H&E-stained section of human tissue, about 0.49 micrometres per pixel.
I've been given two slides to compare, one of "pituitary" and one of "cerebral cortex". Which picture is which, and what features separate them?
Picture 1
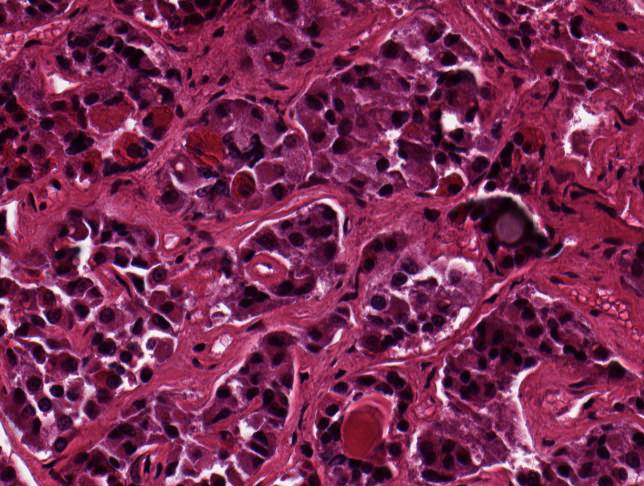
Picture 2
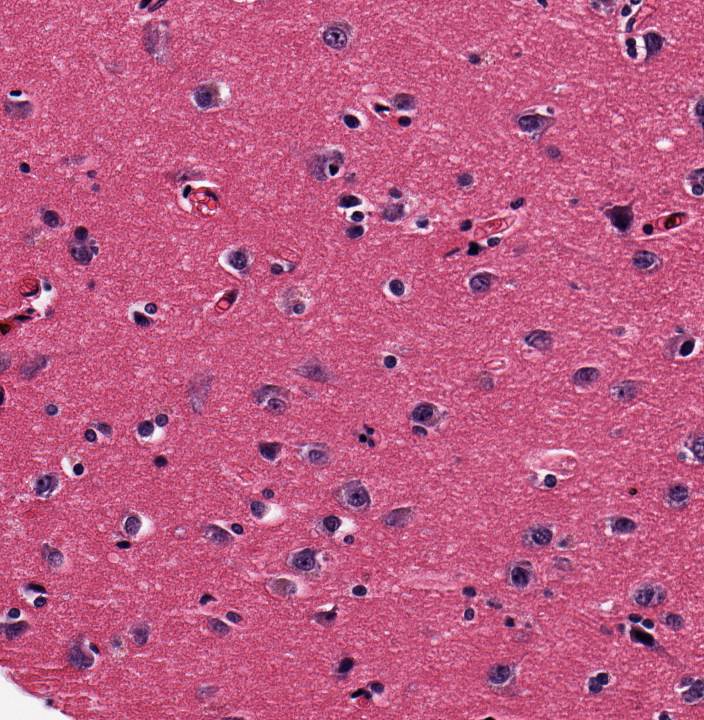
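That's pituitary in picture 1 and cerebral cortex in picture 2. In the pituitary, cells crowd into nests across the whole field, split up by narrow fibrous septa. The nest cells have round, dark nuclei and a moderate amount of eosinophilic cytoplasm. Dense, round, deeply eosinophilic globules are scattered among the nests, the biggest at lower centre. In the cerebral cortex, cells sit singly and evenly in a continuous pink matrix, forming no layers or units, and there is no epithelium, gland or tubule. Many are small, with round, dark, dense nuclei and little visible cytoplasm. Thin-walled capillaries holding red blood cells show up in the upper half and at the left edge.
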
